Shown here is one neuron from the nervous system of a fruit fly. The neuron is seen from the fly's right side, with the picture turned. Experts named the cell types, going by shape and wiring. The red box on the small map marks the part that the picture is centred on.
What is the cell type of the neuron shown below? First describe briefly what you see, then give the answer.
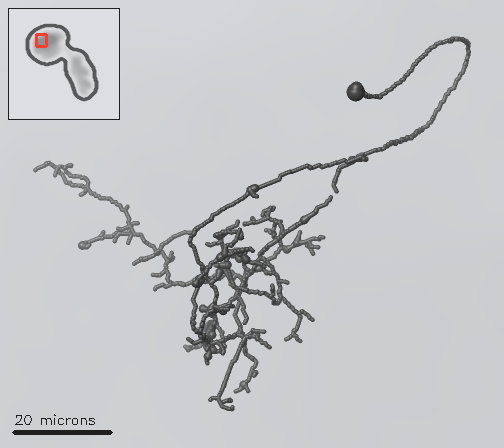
From left to right in the picture it spans about 90 microns. Dozens of branch ends can be seen. This is a central-brain intrinsic neuron. The cell type is LHAV4b1.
